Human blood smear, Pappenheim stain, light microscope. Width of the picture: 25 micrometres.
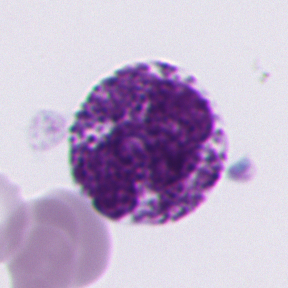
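Basophil, the round cell at the centre of a stained peripheral blood smear. It is packed with coarse dark purple granules, and I notice granules lying over the nucleus, hiding its edges. The surface shows no projections.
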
